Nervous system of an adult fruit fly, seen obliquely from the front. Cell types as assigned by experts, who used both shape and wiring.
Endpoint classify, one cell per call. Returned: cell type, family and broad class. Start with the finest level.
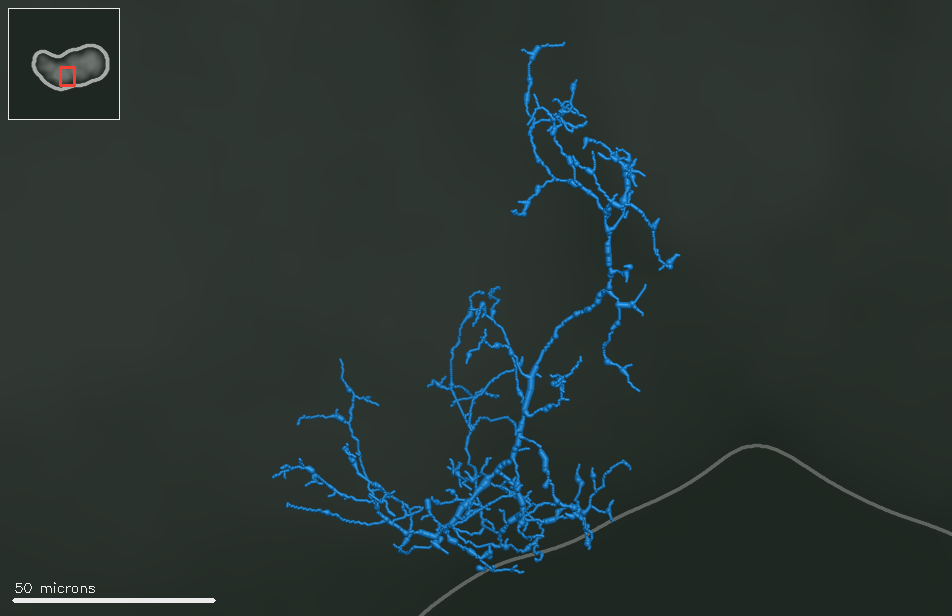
IN13B022; hemilineage 13B; nerve-cord intrinsic neuron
